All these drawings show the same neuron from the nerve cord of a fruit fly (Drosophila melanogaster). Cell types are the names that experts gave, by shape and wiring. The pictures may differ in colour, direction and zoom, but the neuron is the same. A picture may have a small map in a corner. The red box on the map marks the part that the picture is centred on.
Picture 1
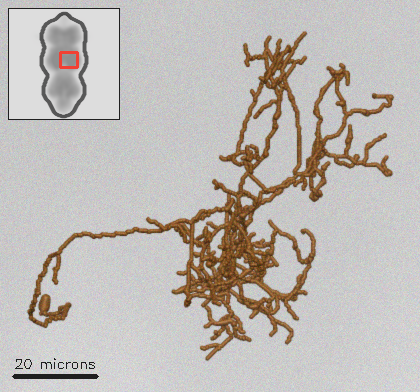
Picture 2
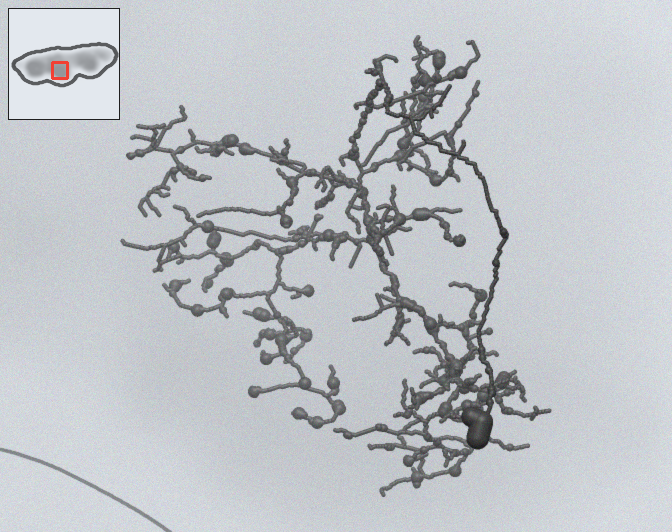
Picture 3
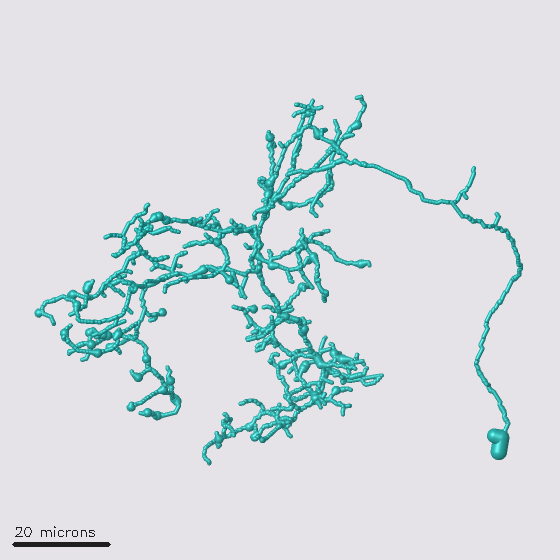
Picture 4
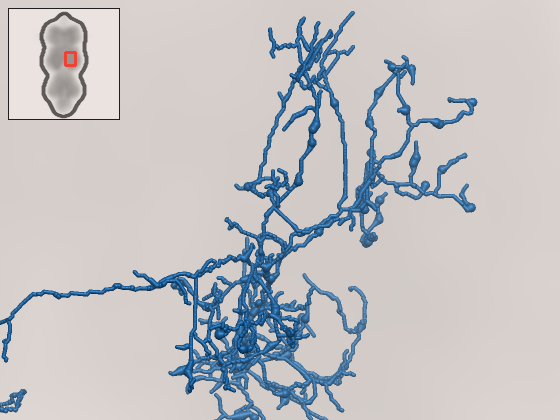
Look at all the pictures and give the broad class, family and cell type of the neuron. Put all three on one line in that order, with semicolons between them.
nerve-cord intrinsic neuron; hemilineage 12B; IN12B074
